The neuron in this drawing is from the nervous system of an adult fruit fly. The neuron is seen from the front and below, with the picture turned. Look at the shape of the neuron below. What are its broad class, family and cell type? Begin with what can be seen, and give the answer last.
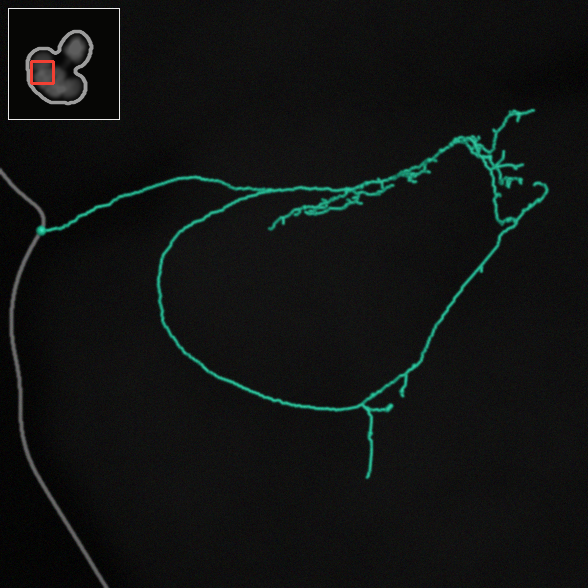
The cell body can be seen on the left of the picture. As drawn here it is wider than it is tall. Its broad class is central-brain intrinsic neuron. The family is hemilineage SLPa&l1_lateral. It is of cell type CB2873.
